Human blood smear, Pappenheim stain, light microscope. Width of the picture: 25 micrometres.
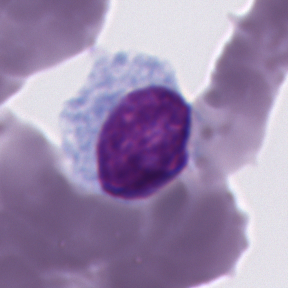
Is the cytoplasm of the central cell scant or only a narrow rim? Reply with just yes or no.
No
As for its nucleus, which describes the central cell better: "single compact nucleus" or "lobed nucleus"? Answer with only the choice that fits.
Single compact nucleus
